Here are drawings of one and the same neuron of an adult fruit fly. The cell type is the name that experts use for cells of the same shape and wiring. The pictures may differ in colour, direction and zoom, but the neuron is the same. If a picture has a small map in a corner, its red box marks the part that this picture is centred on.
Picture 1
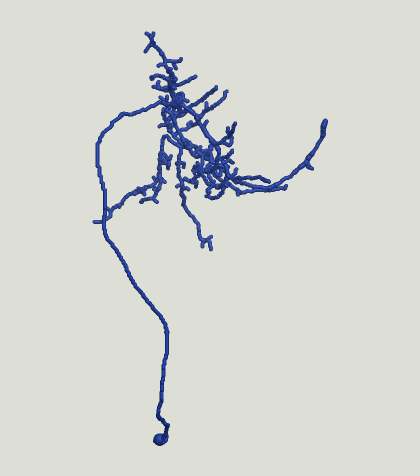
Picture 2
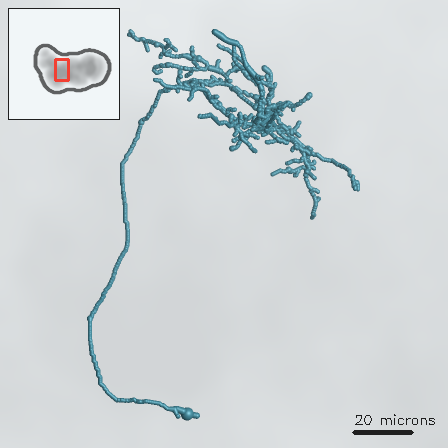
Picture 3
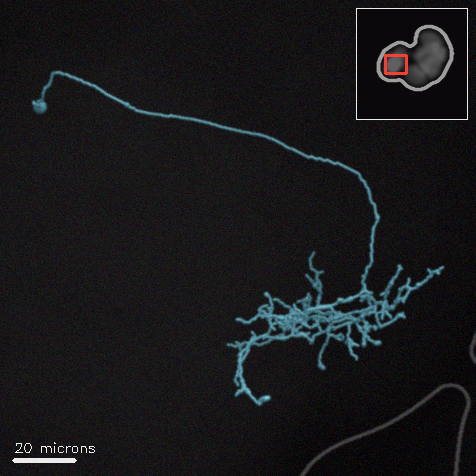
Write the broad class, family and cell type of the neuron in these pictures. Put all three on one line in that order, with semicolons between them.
nerve-cord intrinsic neuron; hemilineage 02A; IN02A037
